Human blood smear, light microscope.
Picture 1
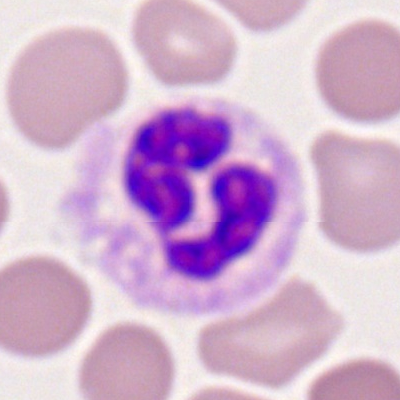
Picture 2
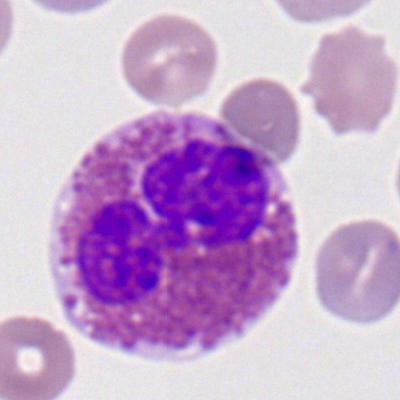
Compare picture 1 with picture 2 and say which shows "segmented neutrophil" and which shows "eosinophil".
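Of the two cells, the segmented neutrophil is in picture 1 and the eosinophil in picture 2. Both have dark purple, coarsely clumped chromatin.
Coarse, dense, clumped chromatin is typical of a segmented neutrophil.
The granules differ clearly: the segmented neutrophil has plentiful pale pinkish-lilac cytoplasm filled with fine, faint lilac granules, while the eosinophil is packed with coarse, round, reddish-pink granules on all sides of its nucleus.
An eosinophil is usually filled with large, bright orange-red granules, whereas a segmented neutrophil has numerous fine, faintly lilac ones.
The eosinophil nucleus is made of two separate lobes.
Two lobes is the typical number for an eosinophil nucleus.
The outlines also differ: roughly round with a slightly ragged left edge in the segmented neutrophil, round and smooth in the eosinophil. No nucleoli can be seen in the segmented neutrophil, and red cells lie all around it without overlapping.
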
